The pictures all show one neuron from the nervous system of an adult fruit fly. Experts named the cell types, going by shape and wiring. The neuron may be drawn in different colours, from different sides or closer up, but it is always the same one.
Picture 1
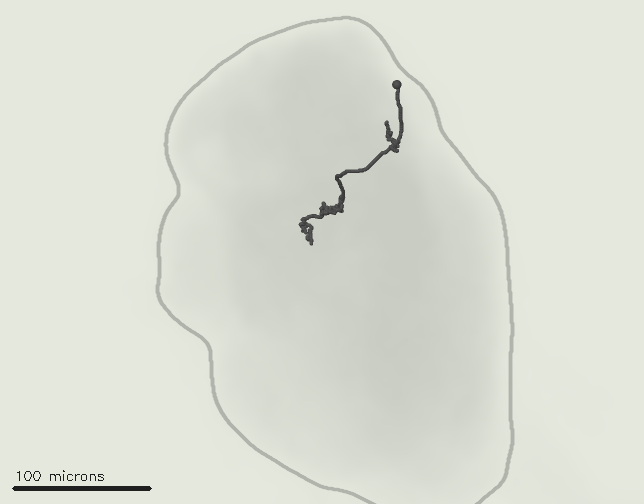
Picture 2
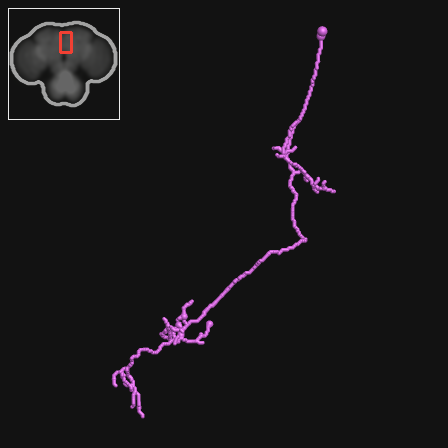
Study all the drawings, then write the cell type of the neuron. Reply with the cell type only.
PFNp_d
